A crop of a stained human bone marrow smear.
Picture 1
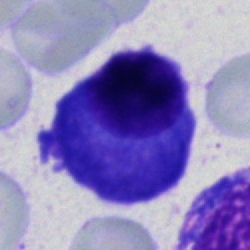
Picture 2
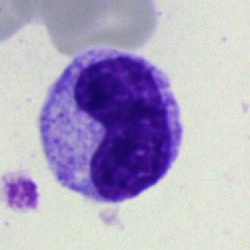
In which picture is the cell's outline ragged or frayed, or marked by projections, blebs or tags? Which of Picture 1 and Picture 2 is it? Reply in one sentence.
In Picture 1, the edge of the cell is rough, not smooth.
